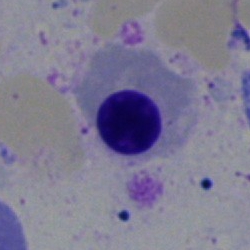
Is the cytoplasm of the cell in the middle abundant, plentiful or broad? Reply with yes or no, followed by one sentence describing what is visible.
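Yes. The cytoplasm is abundant and pale grey-blue.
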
